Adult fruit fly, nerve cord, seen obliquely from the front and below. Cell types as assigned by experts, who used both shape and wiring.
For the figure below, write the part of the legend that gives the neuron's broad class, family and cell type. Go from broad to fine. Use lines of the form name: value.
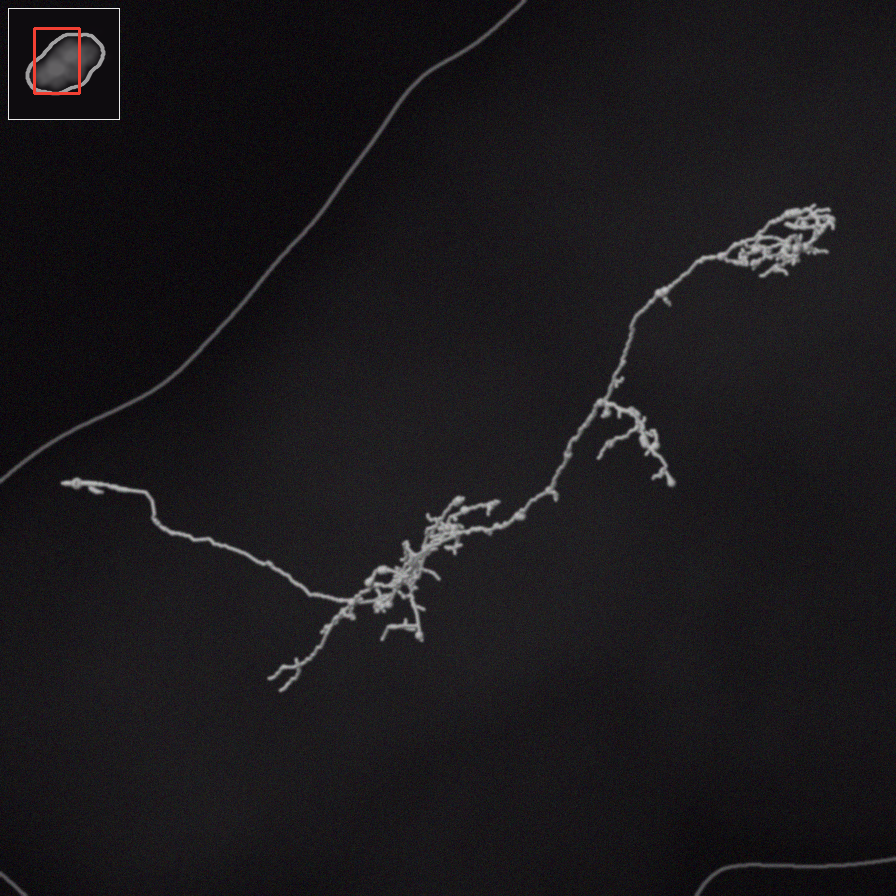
broad class: nerve-cord intrinsic neuron
family: hemilineage 09A
cell type: IN09A070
